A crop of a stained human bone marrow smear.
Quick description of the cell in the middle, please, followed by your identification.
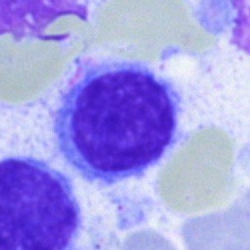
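First, the chromatin is dark purple and dense, with only faint paler patches. Next, no distinct nucleolus is visible in the nucleus. Then the cytoplasm forms a narrow blue rim around the nucleus, slightly wider on the left side than on the right. This is a hairy cell.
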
